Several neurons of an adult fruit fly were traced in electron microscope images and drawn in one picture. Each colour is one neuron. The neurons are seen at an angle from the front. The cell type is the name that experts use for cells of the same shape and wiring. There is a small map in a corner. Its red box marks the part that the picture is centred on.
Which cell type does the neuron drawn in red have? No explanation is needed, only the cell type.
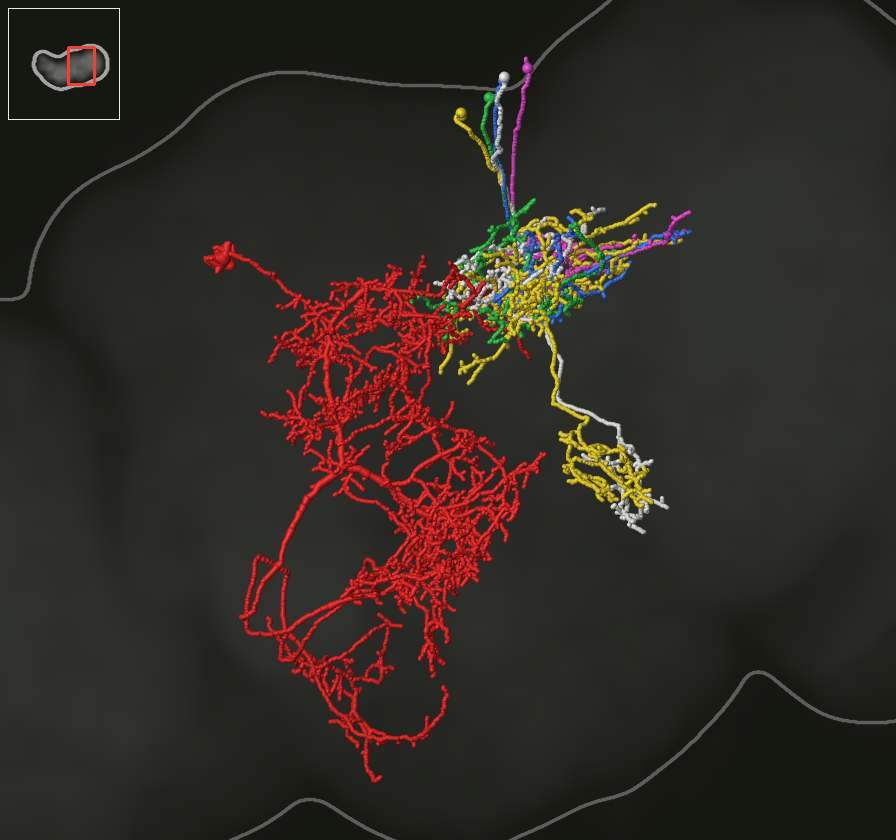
VES064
